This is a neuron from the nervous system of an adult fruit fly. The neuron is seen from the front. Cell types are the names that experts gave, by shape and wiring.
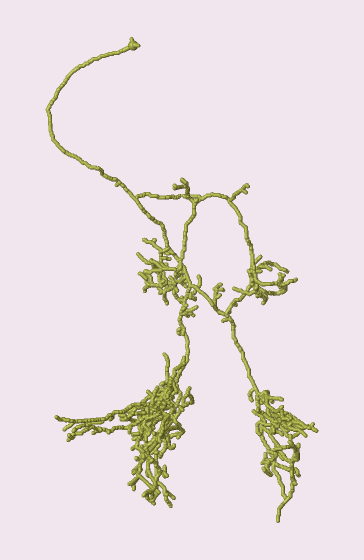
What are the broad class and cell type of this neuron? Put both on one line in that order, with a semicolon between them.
central-brain intrinsic neuron; SMP442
